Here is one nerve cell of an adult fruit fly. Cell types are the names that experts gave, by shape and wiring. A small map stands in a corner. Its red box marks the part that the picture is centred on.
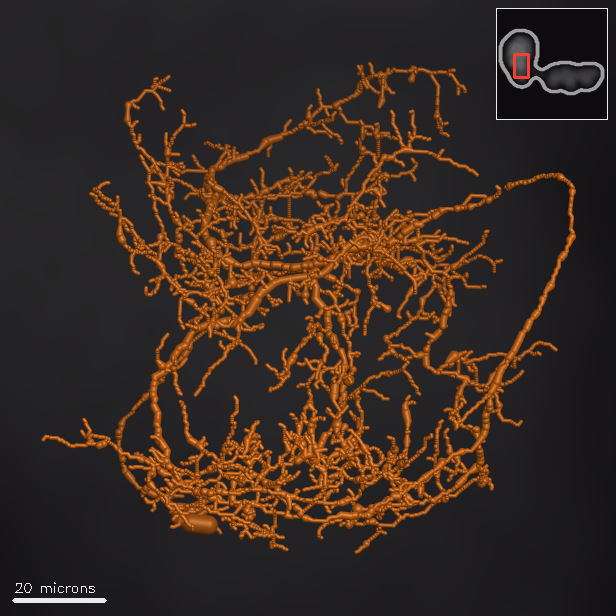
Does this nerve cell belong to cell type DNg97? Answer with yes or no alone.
no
